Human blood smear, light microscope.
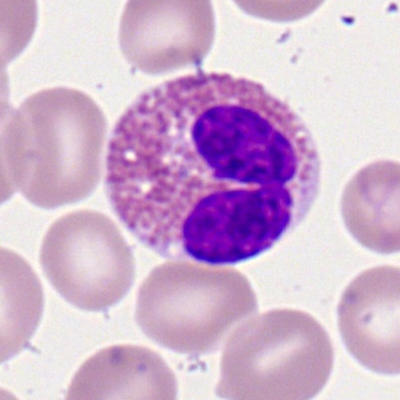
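Eosinophil: here I am looking at the middle cell of a stained human blood smear under the light microscope. Tracing its edge, I find the outline round and smooth. The chromatin looks dense and dark purple, and I can make out no nucleoli. Coarse pink-orange granules pack the cytoplasm.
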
